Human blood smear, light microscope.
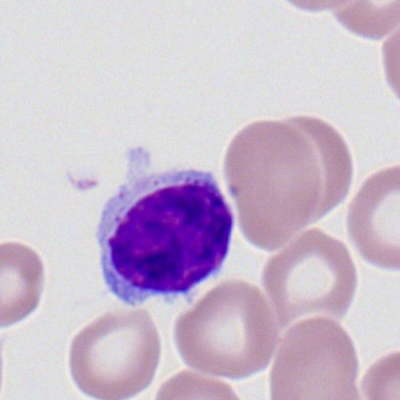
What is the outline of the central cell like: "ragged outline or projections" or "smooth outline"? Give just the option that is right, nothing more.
Ragged outline or projections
